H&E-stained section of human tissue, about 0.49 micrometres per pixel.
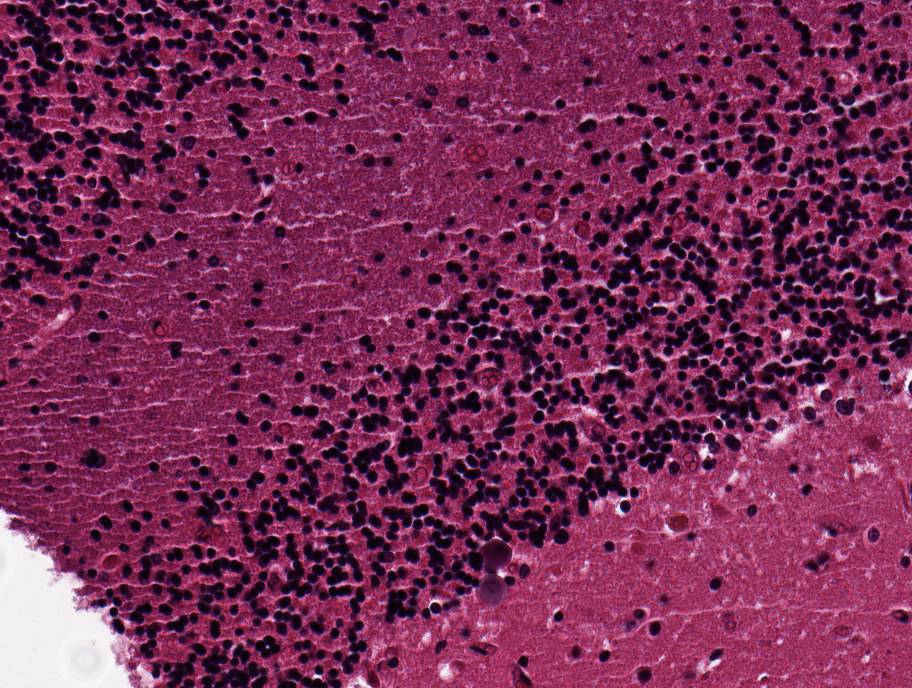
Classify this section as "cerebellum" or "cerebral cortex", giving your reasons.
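This is cerebellum. A broad band of densely packed dark nuclei crosses the field diagonally from upper right to lower left; the nuclei are small, round and dark, with hardly any cytoplasm. Above and left of it lies finely fibrillar pink tissue with only sparse small nuclei.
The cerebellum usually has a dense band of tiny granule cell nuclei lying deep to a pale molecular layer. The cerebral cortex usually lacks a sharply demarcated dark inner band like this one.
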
